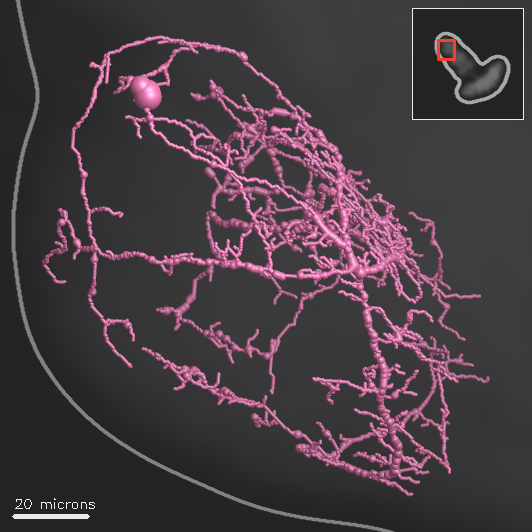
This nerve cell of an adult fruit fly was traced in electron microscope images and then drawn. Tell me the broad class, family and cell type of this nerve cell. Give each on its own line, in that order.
nerve-cord intrinsic neuron
hemilineage 04B
IN04B008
